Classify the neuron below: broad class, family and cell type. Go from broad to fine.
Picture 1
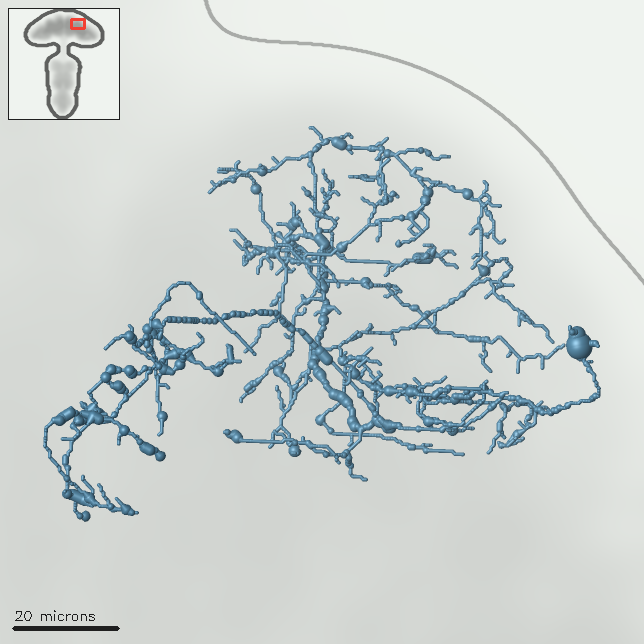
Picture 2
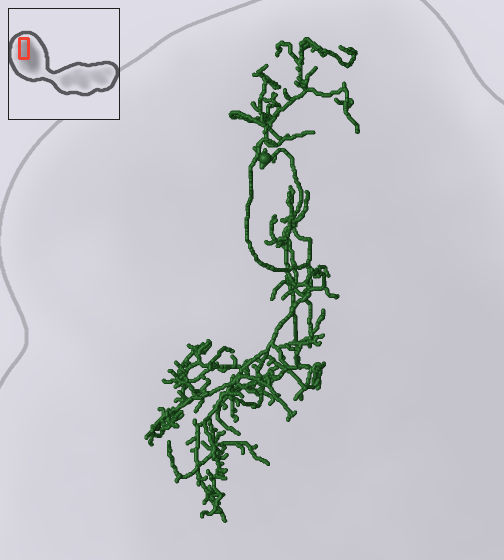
central-brain intrinsic neuron; hemilineage SLPal2; AVLP026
